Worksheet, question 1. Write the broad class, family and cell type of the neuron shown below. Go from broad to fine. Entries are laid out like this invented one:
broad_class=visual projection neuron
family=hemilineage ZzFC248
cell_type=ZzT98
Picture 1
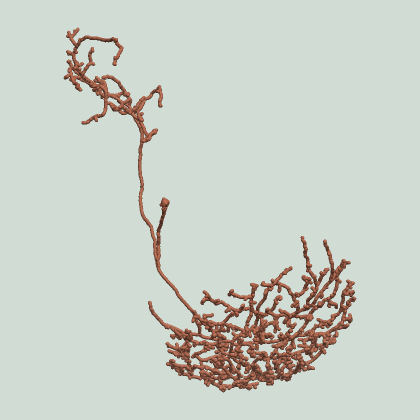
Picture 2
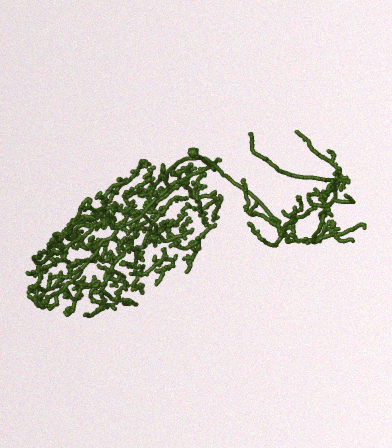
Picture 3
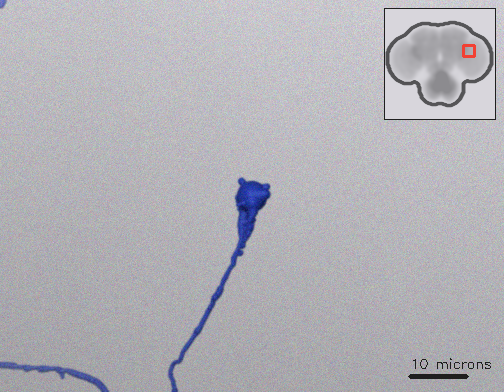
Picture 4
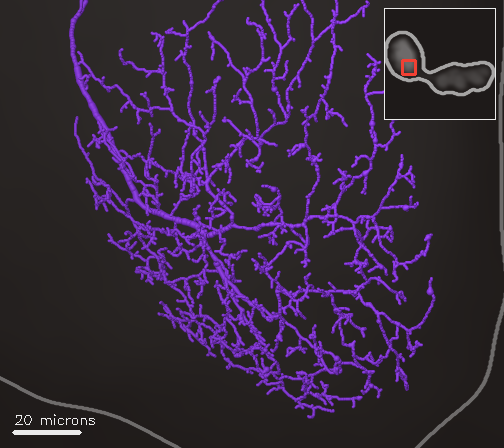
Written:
broad_class=visual projection neuron
family=MeVP
cell_type=MeVP41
